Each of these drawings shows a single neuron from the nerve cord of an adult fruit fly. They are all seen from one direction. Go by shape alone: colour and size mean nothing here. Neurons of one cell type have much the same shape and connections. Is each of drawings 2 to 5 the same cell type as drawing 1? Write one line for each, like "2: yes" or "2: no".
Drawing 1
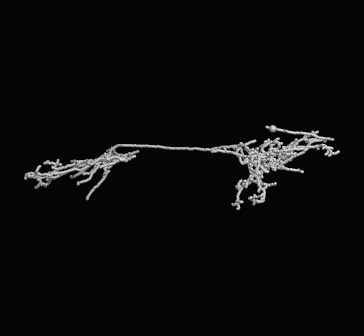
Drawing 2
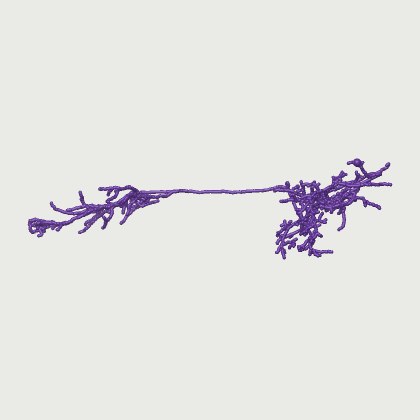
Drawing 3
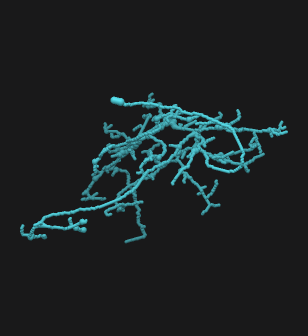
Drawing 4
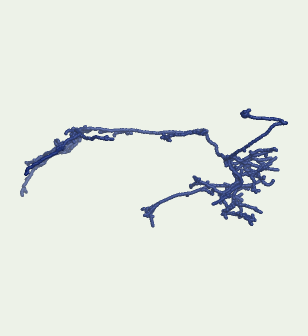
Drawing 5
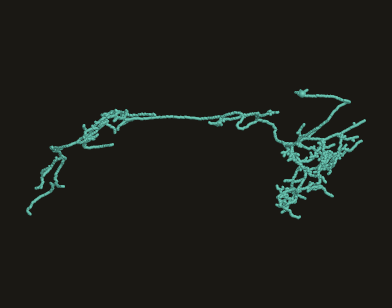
2: yes
3: no
4: yes
5: yes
